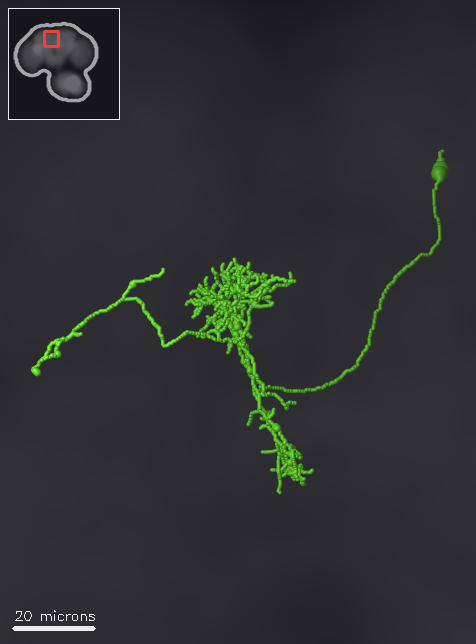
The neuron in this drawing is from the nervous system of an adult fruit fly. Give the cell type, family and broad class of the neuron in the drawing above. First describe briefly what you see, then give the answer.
From left to right in the picture it spans about 100 microns. Dozens of branch ends can be seen. The cell type is FC2C. The name of its family is class CX. It is a central-brain intrinsic neuron.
